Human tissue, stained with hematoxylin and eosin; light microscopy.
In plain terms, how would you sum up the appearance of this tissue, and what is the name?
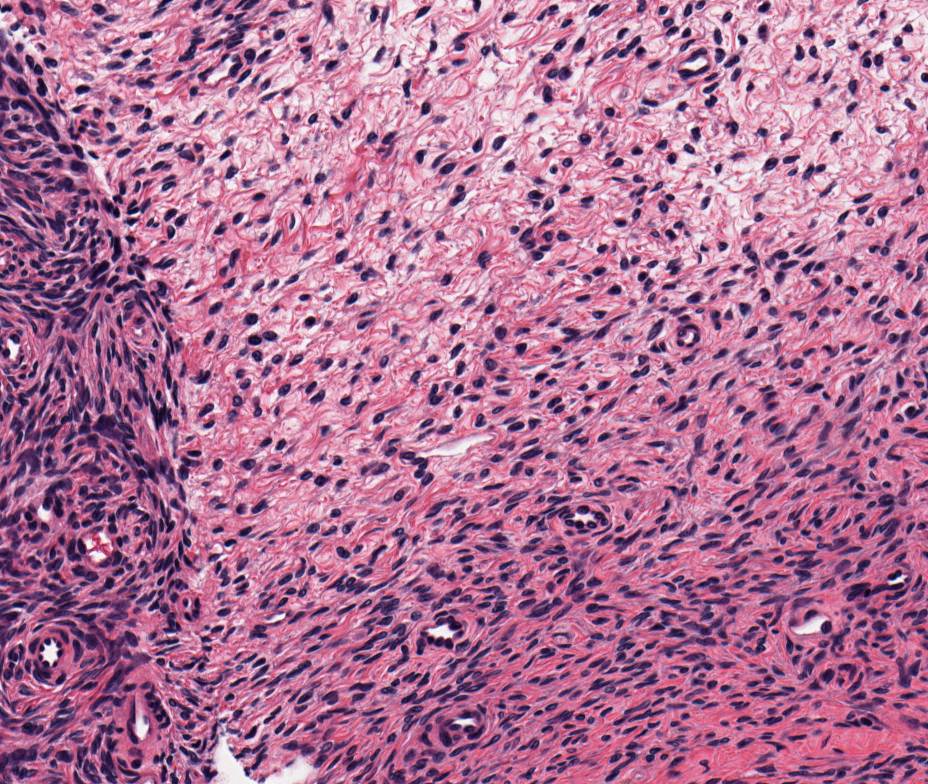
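Cellularity: highest left and lower, lowest upper right. There, loose pale stroma holds fine wavy pink collagen between widely spaced cells. Spindle cells throughout have dark, elongated to ovoid nuclei and scant, ill-defined cytoplasm. At left, they form concentric whorls round small vessels. This is ovary.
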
